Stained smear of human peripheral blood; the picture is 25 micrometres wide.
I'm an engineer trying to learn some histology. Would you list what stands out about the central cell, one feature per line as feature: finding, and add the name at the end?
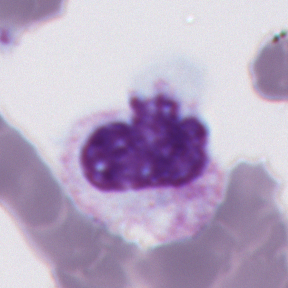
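Nuclear outline: irregular and lobulated, knobby bulges along upper edge
Nuclear position: upper part of cell, wider band of cytoplasm below
Cytoplasm: pale pink
Cell outline: roughly round
Name: segmented neutrophil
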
